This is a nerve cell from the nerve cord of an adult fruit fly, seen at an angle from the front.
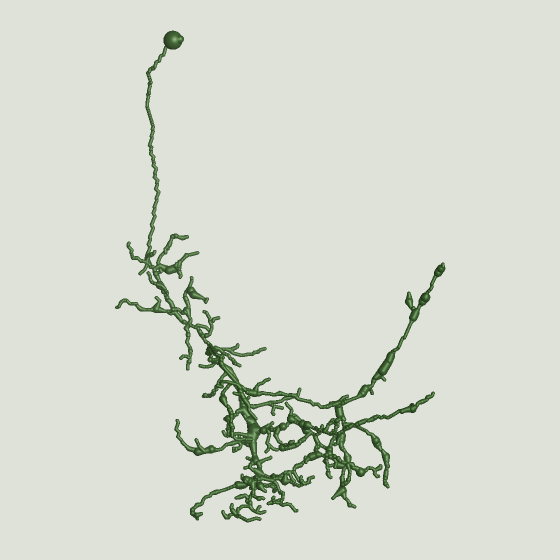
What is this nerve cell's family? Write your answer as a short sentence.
The family is hemilineage 20A.22A.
